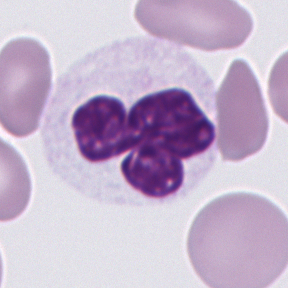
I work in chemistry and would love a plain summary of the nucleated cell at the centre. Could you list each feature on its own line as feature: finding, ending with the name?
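Nucleus: three lobes here
Chromatin: coarse clumps, dark purple
Cytoplasm: plenty of it, pale pinkish-lilac
Granules: fine, faint lilac, scattered throughout
Kind: a segmented neutrophil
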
